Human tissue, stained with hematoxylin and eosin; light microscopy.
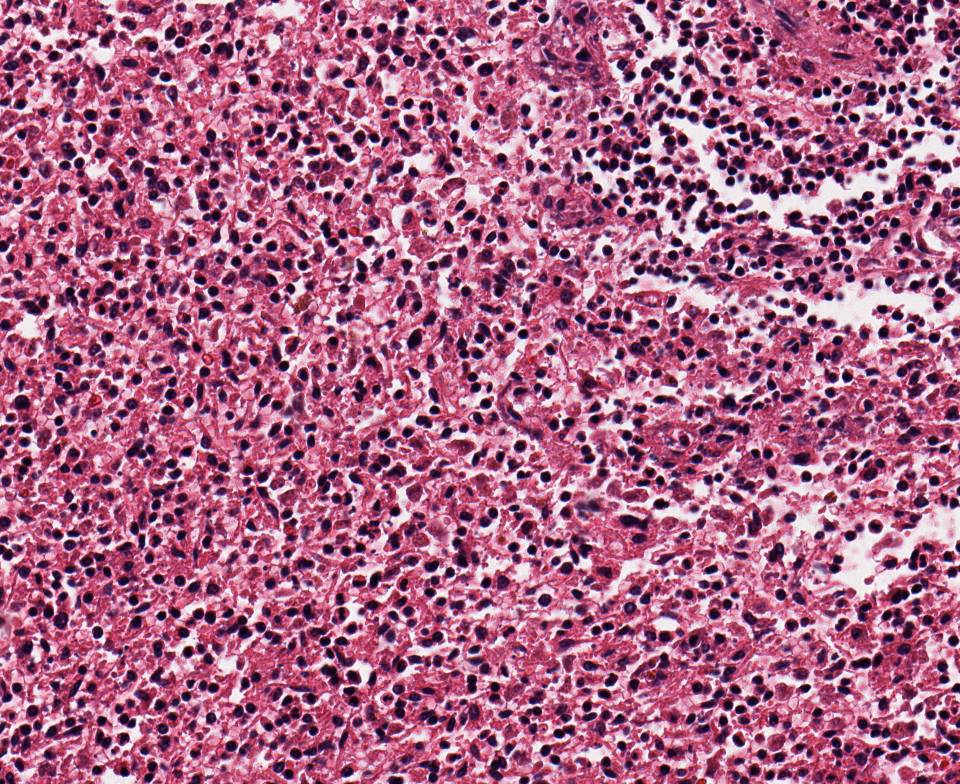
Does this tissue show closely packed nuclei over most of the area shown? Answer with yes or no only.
Yes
